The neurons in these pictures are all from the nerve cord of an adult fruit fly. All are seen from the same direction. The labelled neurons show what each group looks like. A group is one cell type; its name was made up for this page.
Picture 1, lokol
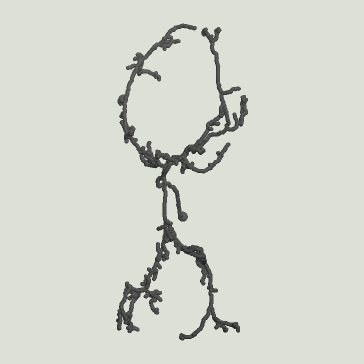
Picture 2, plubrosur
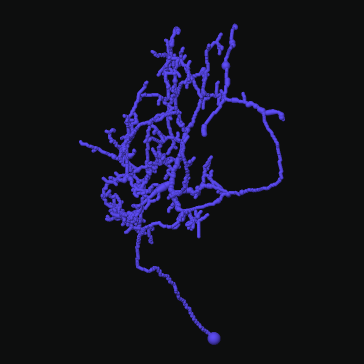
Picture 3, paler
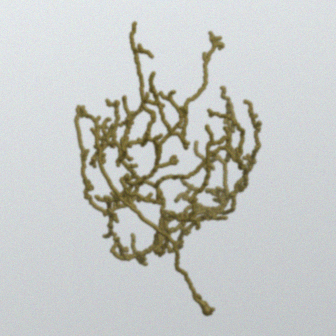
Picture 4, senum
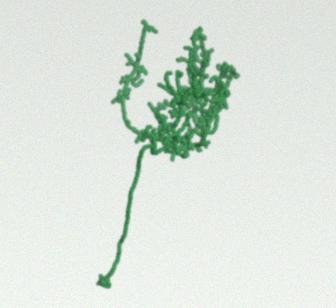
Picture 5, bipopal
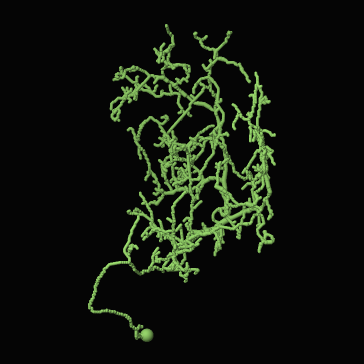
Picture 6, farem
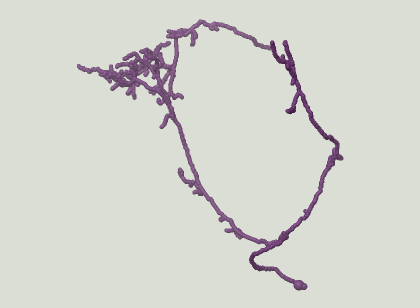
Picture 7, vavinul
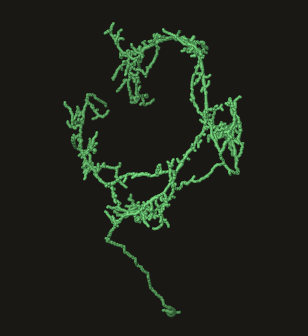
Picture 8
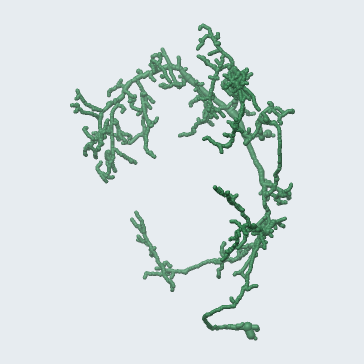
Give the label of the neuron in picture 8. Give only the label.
senum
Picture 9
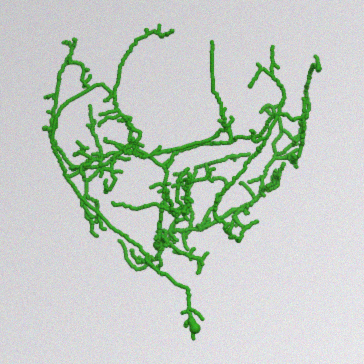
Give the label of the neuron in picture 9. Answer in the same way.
paler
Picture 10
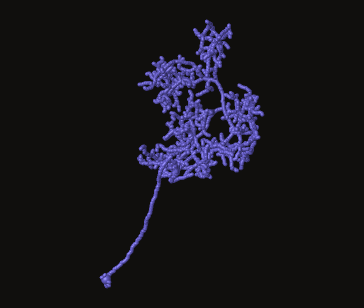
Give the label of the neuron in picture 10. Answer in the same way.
bipopal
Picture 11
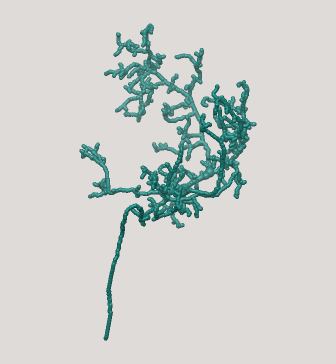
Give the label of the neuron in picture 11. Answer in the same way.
bipopal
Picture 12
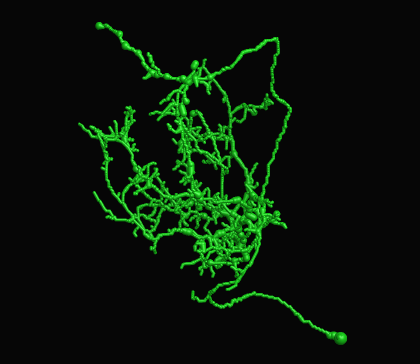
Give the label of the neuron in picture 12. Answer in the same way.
plubrosur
